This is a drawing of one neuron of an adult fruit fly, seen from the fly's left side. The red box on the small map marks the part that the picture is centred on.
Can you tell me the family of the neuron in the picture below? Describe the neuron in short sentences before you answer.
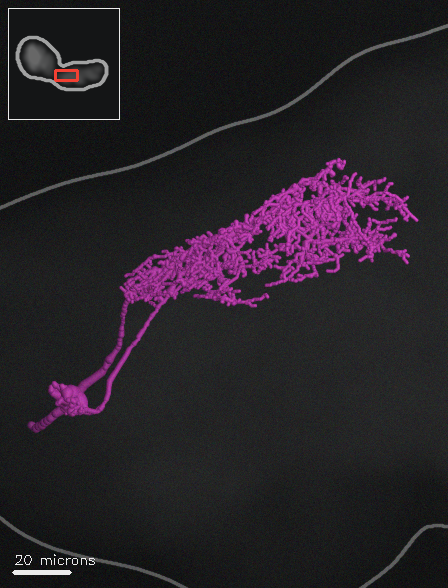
From left to right in the picture it spans about 140 microns. In this view it is wider than it is tall. Its broad class is motor neuron of the nerve cord. The family is hemilineage 16B.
